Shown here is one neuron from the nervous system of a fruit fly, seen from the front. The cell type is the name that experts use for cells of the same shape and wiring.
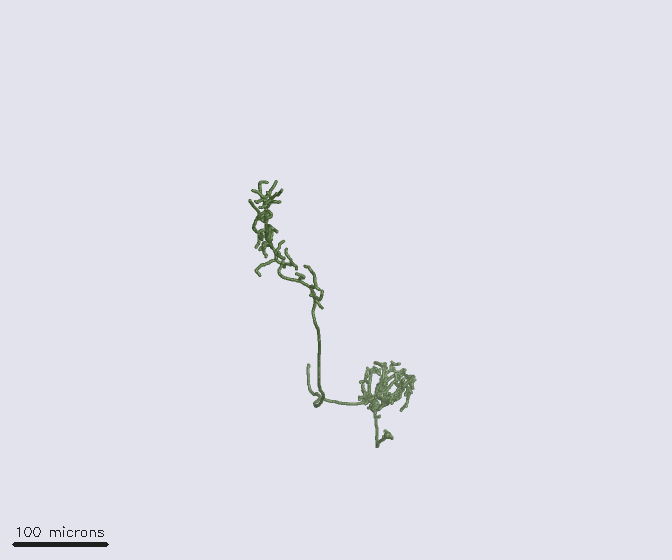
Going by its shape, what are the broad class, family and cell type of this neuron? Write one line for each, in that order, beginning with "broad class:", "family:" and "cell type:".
broad class: ascending neuron
family: hemilineage 07B
cell type: AN07B037_a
